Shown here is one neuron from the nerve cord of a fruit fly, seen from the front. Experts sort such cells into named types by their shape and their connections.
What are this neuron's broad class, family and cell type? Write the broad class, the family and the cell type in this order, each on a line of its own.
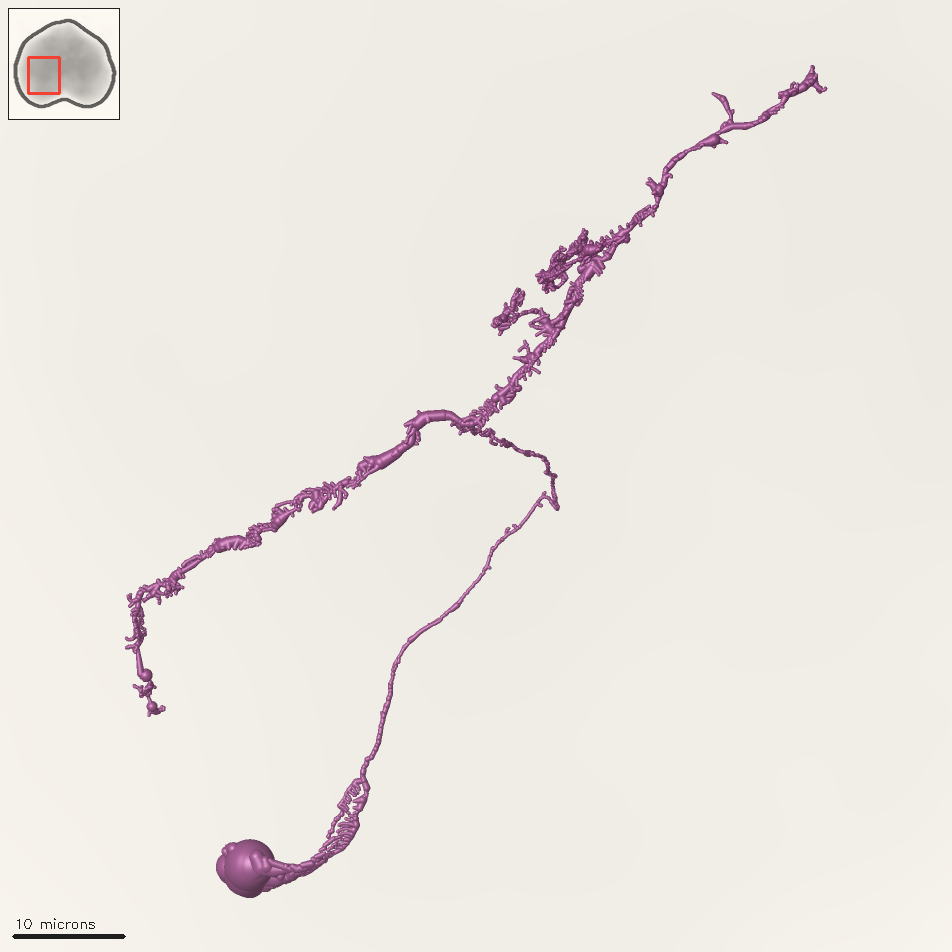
nerve-cord intrinsic neuron
hemilineage 21A
IN21A031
